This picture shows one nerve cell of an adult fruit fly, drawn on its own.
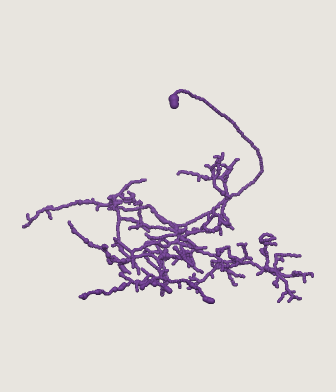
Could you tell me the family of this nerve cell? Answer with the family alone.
hemilineage VLPp&l1_anterior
